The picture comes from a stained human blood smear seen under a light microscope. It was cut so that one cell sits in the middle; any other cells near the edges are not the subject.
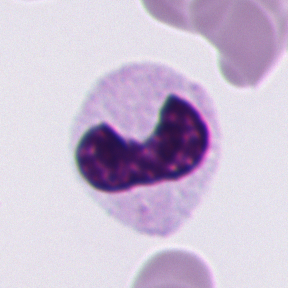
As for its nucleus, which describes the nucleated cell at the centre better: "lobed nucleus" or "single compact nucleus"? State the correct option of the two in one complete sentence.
The nucleus of this cell is one compact round, oval or kidney-shaped mass.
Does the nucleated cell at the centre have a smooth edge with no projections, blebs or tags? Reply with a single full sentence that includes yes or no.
Yes, along its outline the cell is smooth, with no projections.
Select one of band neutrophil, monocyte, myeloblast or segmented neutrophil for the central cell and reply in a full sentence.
The cell nearest the centre of this crop is a band neutrophil.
